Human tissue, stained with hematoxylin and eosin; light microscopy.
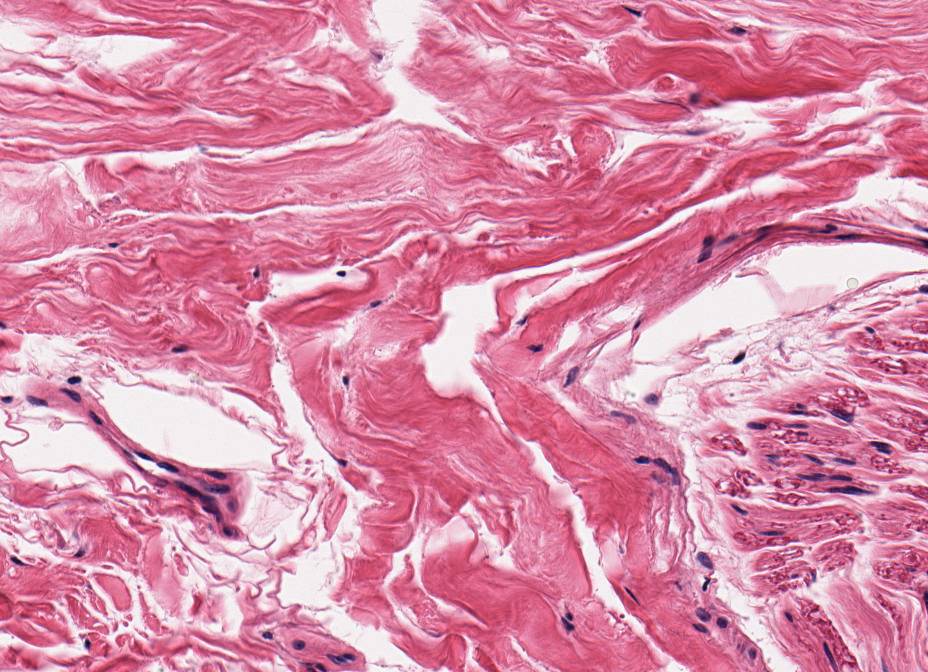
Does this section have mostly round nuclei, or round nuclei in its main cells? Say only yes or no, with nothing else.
No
